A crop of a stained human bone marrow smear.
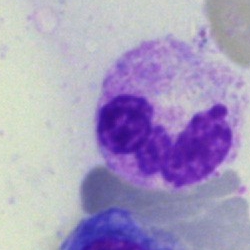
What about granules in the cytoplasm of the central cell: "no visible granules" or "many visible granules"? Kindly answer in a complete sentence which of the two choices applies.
A large number of visible granules lies in the cytoplasm of this cell.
